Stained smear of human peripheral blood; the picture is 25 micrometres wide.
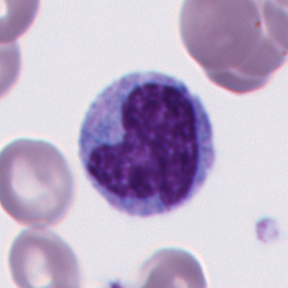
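monocyte, the central cell in this stained peripheral blood smear. Notice the bean-shaped nucleus with its notch on the left, and how it sits off-centre toward the right of the cell. Its chromatin is clumped, darker patches broken up by paler gaps. You won't find any nucleoli in it.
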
